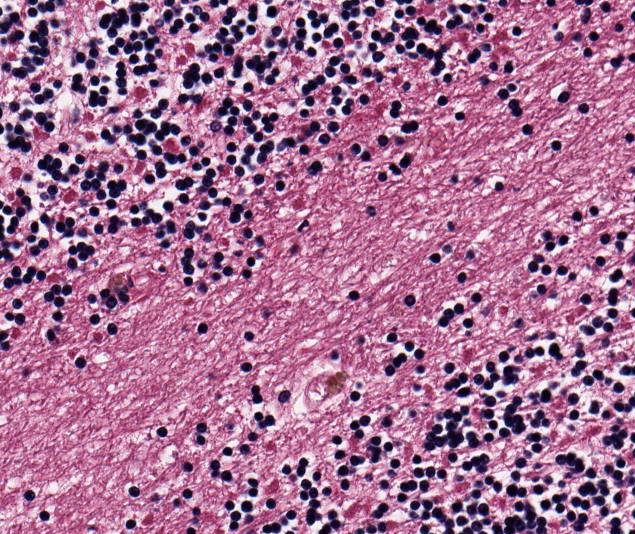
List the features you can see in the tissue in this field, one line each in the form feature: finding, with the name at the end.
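Nuclei: small, round, uniformly dark, densely packed, scant cytoplasm
Dense zones: upper left and lower right
Band: paler pink, fibrillary, diagonal from lower left to upper right
Upper-left zone: small pink patches between nuclei
Name: cerebellum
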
